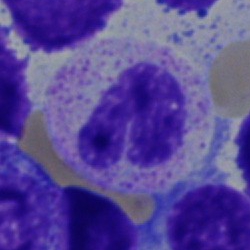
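Band neutrophil at the centre of a stained bone marrow smear. Its outline is roughly round, and no nucleolus is clearly visible in the nucleus. Fine pinkish-violet granules are scattered throughout the cytoplasm. A pale red cell lies against its right edge.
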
